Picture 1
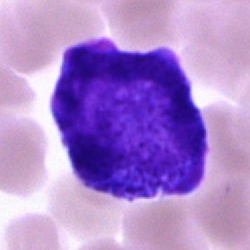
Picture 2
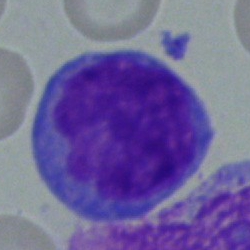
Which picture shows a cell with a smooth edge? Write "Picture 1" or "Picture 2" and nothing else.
Picture 2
